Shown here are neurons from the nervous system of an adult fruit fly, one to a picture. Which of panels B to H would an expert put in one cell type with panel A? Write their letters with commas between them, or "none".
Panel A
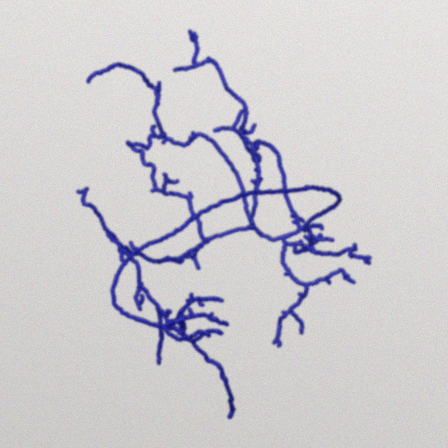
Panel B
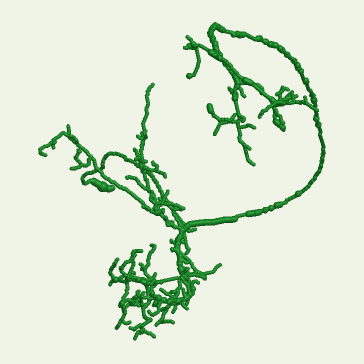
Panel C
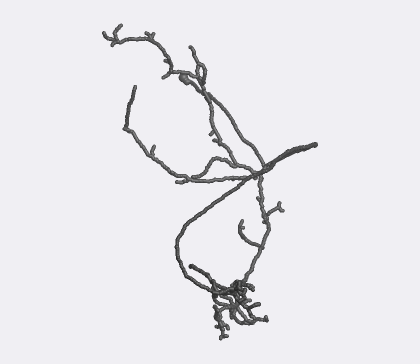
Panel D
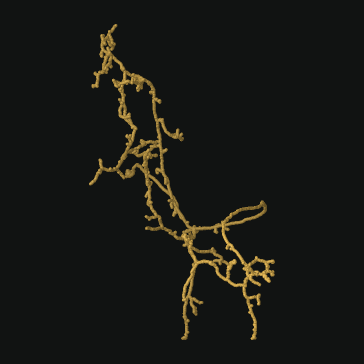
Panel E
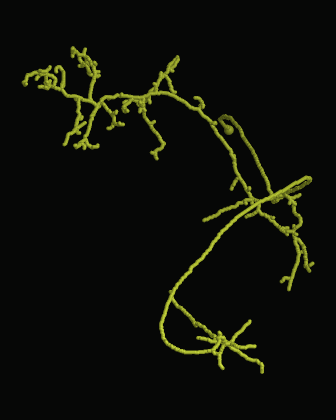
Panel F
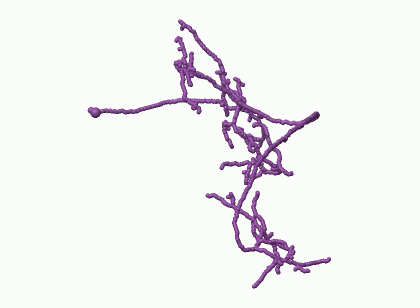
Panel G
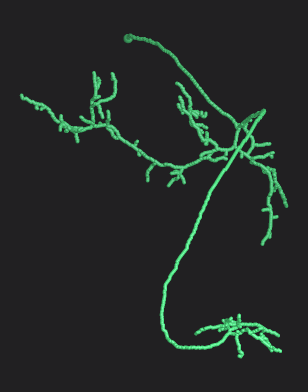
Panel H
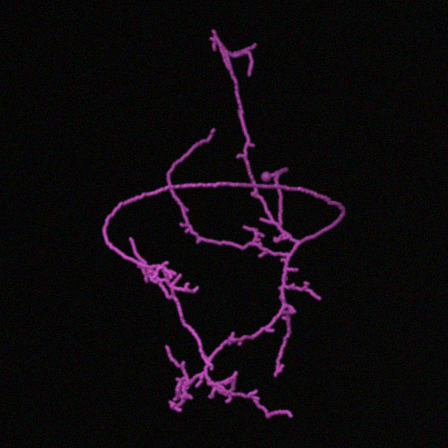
C, D, E, G, H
